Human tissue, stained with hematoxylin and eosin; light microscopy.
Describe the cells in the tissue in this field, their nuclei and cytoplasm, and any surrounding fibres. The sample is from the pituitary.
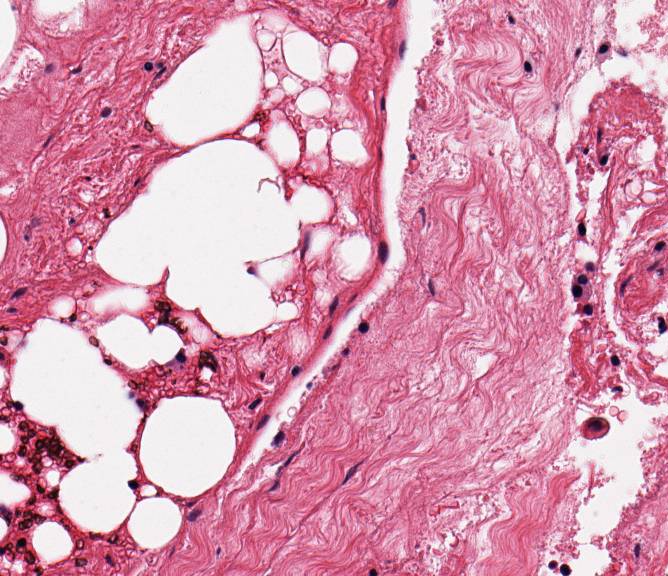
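Fat on the left, then, and dense fibrous tissue across the centre and right. Coarse black-brown granular pigment clusters between fat cells at lower left. The centre: wavy pink collagen bundles, only sparse spindle nuclei. And along the right edge, a small group of round dark nuclei.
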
